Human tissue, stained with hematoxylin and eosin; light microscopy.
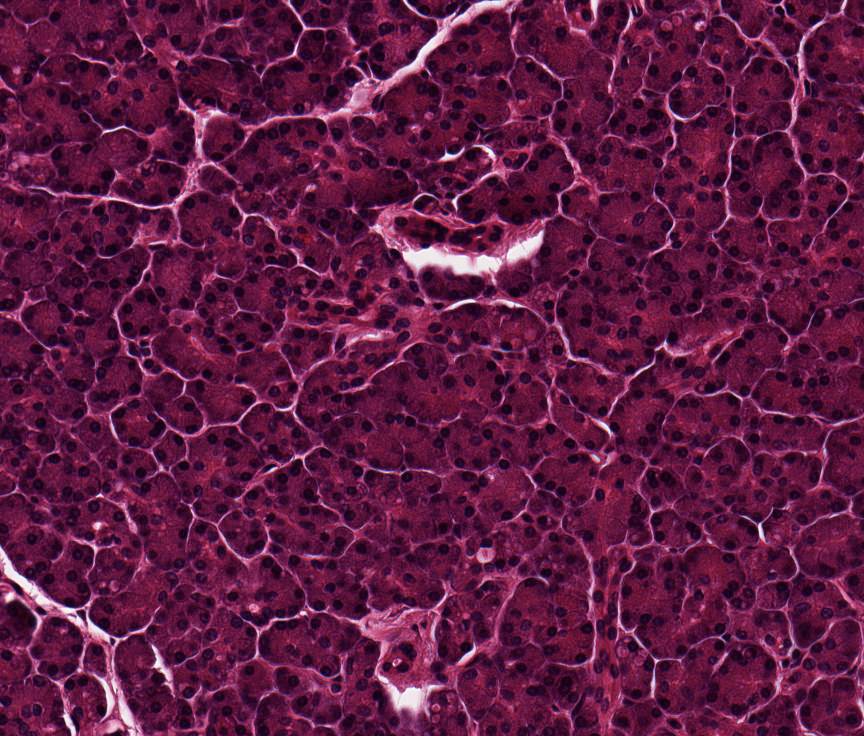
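Pancreas, H&E: small rounded acini, closely packed, fill the whole field. The acinar cells keep their round dark nuclei toward the base of each cell, and the acini show no distinct open central lumens. Stroma is scant in this pancreas, just thin pale strands between the acini.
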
